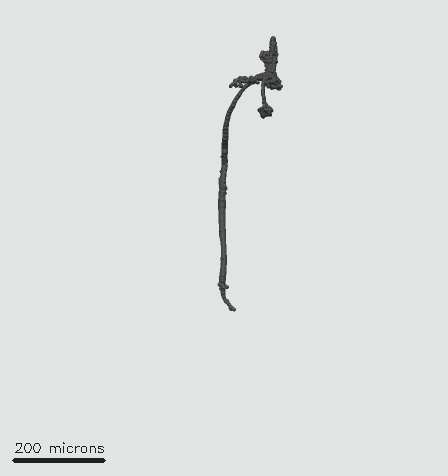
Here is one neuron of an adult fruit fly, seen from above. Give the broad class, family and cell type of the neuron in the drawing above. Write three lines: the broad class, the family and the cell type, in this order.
descending neuron
DNp
DNp01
